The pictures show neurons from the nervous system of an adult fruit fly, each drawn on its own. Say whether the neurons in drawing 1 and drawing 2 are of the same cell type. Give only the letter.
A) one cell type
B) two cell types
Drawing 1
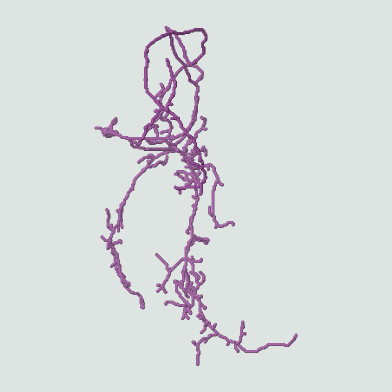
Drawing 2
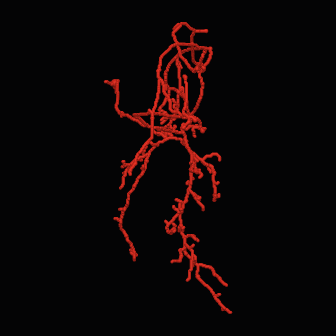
A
